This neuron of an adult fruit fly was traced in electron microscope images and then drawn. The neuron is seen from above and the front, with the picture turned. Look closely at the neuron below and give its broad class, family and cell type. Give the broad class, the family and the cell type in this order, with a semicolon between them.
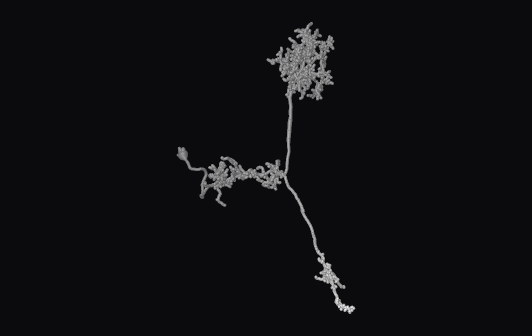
optic-lobe intrinsic neuron; Y; Y3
